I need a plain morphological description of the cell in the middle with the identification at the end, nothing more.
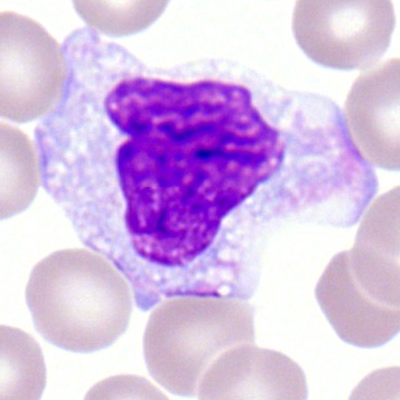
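Look first at the edge: the outline is irregular, with several blunt, angular corners. Now the nucleus. It is a single irregular, folded mass, not a set of separate lobes, and no distinct nucleolus can be seen in it. In the cytoplasm, notice the many small clear vacuoles scattered throughout. This cell is a monocyte.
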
